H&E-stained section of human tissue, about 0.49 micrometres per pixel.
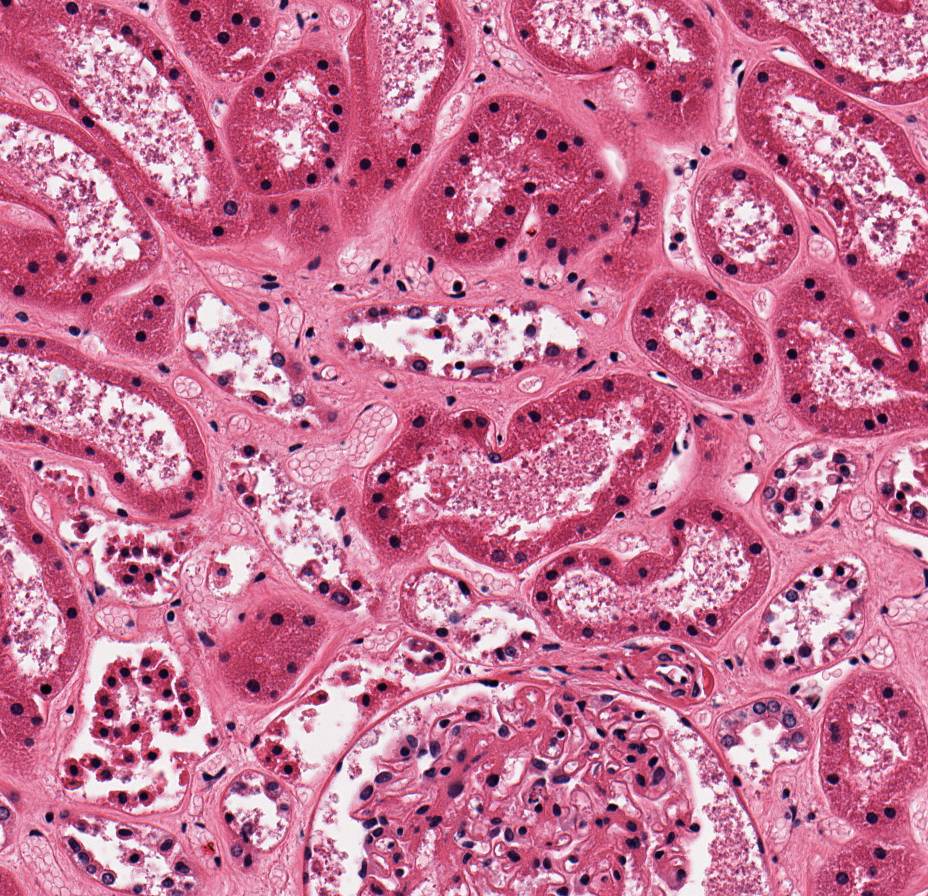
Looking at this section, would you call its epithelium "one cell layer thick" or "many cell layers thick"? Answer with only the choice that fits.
One cell layer thick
